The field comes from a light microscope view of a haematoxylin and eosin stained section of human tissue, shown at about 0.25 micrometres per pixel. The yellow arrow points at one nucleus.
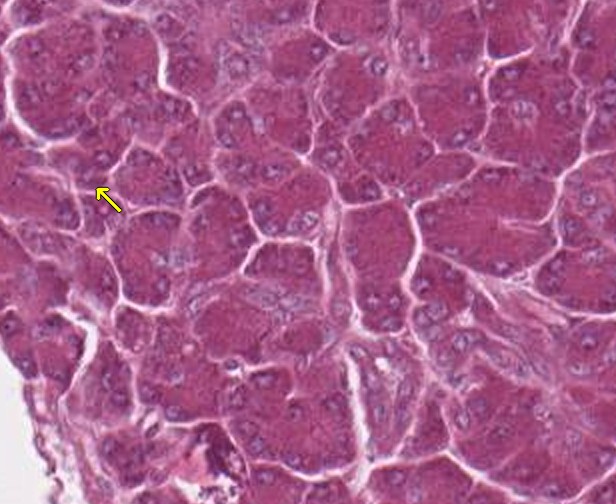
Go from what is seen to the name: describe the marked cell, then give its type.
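The cytoplasm is abundant and stained a deep pinkish-purple. The cytoplasm looks finely granular and mottled rather than smooth. The cell sits within a tightly packed rounded cluster of similar cells, and thin white clefts outline the cluster. The marked nucleus belongs to a pancreatic acinar cell.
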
